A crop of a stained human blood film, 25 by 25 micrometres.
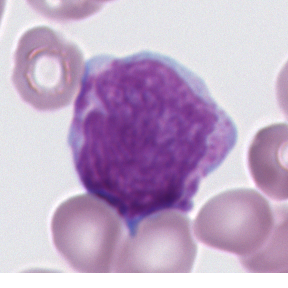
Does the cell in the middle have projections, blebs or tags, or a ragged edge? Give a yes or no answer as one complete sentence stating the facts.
Yes, the cell's outline is ragged or frayed, or carries projections, blebs or tags.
